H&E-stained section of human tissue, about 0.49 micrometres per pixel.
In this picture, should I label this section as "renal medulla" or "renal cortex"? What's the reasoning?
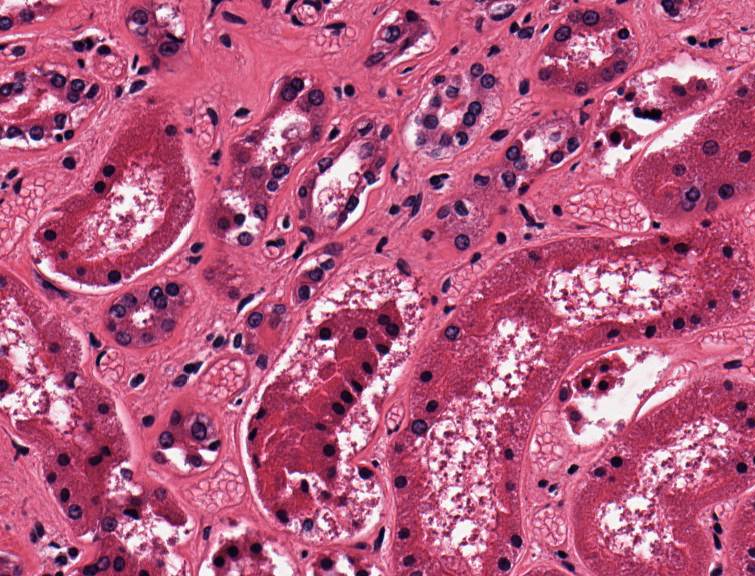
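This is renal cortex. What settles it for me is how the closely packed tubular profiles, filling the whole field in a pink stroma, are cut in various planes.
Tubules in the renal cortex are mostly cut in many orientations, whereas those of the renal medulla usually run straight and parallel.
Otherwise I simply see the largest tubules lined by cells with abundant, deeply eosinophilic, granular cytoplasm, each with a single small, round, dark nucleus. The stroma between them is pink and fibrous, with scattered spindle nuclei, widest in the upper centre.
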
